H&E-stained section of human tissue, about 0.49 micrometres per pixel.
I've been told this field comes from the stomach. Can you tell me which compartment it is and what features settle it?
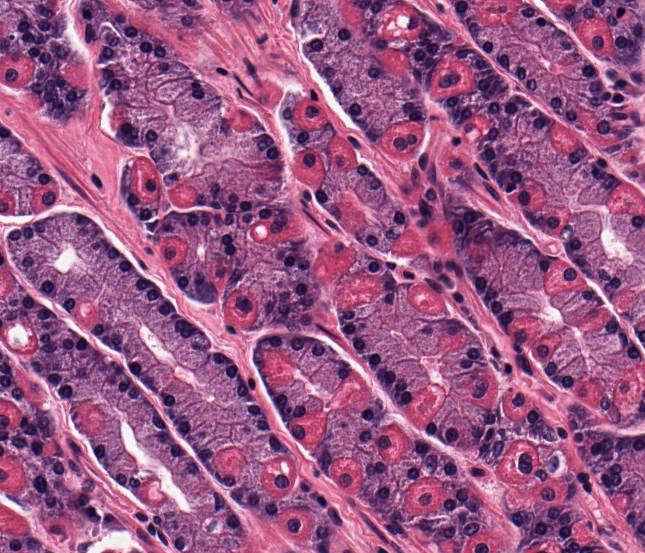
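Answer: fundic glands. Long straight glands lie side by side in parallel, running diagonally across the whole field.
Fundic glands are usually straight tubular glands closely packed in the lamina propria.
Large rounded parietal cells with bright pink cytoplasm and a round central nucleus bulge outward from the outer edge of every gland. Most of the lining is chief cells, with purple, finely granular cytoplasm and small dark nuclei toward the outer edge.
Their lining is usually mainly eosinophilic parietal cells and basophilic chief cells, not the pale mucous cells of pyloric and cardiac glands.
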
